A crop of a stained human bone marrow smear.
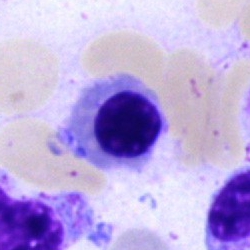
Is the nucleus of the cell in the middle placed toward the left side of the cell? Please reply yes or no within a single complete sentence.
No, its nucleus is placed toward the right side of the cell.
